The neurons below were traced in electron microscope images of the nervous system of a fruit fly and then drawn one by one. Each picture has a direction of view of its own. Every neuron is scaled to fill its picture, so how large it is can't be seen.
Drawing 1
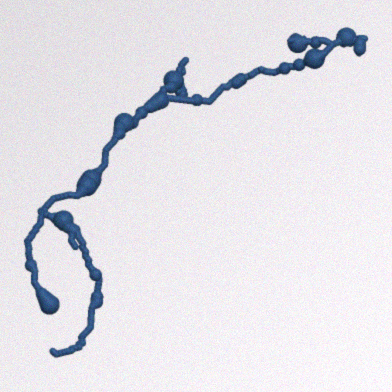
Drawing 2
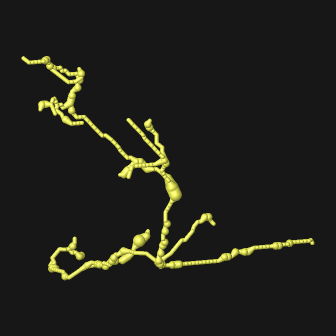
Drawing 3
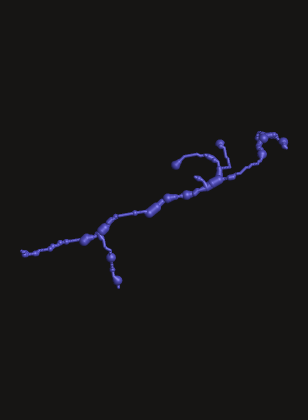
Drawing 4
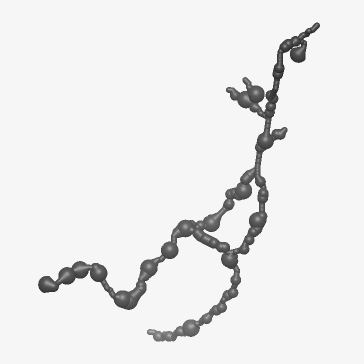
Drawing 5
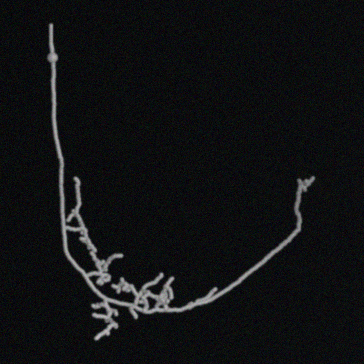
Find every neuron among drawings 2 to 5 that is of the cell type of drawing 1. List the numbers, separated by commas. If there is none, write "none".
2, 3, 4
